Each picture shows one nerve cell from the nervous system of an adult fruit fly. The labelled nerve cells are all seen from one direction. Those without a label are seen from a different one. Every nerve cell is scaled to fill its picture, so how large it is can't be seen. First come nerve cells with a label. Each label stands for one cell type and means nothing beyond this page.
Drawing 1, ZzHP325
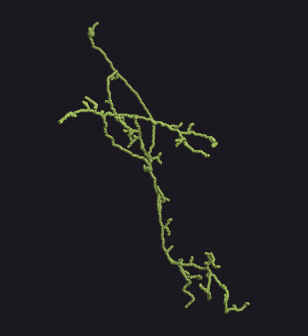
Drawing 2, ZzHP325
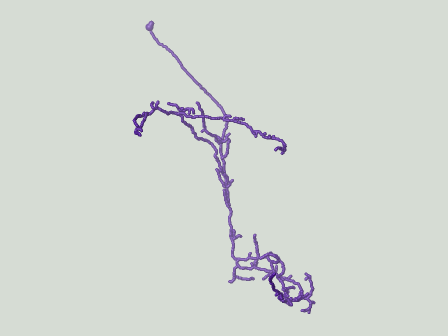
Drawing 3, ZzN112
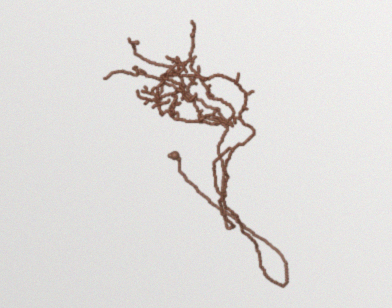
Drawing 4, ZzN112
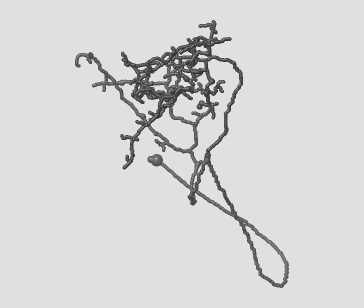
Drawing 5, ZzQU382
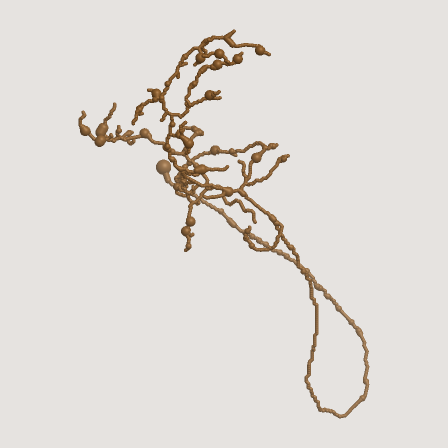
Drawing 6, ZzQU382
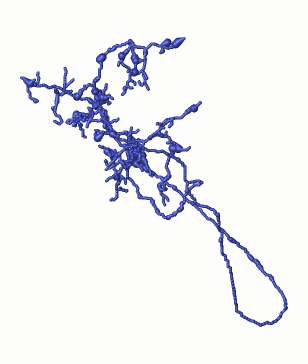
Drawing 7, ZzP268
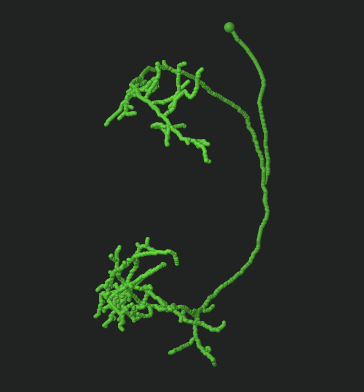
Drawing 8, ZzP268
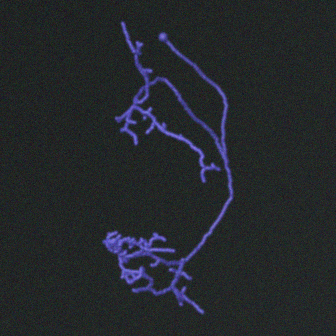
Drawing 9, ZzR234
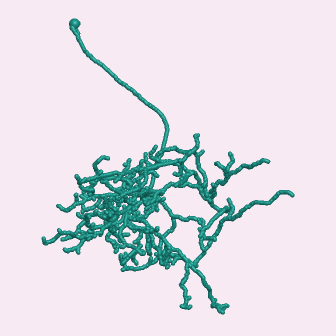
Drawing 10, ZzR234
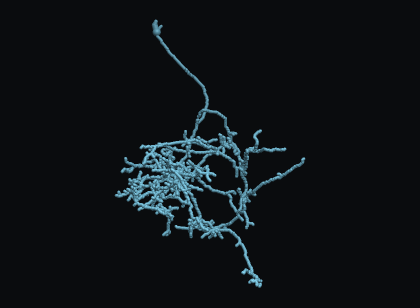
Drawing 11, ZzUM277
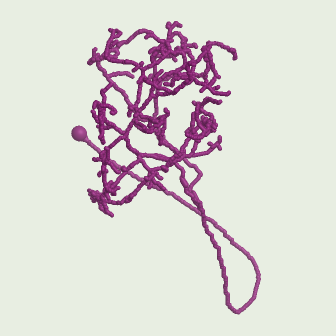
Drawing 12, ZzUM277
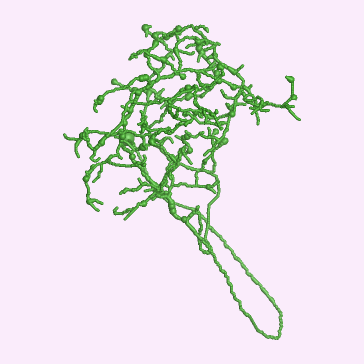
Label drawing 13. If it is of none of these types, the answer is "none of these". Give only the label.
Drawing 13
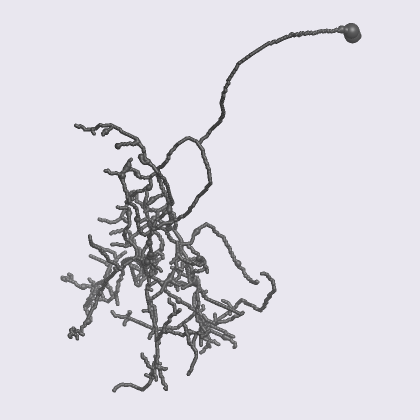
none of these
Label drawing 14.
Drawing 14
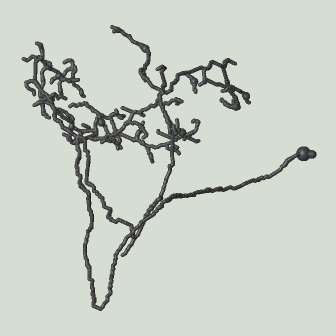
ZzN112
